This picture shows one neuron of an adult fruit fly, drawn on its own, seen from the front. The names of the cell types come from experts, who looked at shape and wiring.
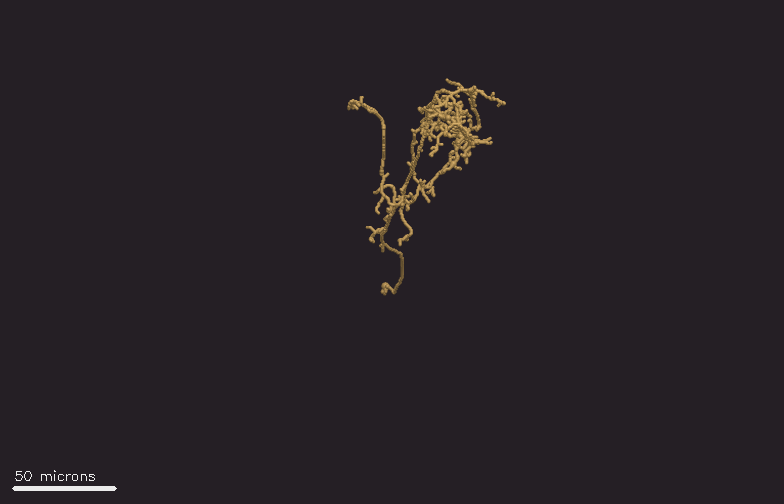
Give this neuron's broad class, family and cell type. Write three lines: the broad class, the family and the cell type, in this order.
nerve-cord intrinsic neuron
hemilineage 06B
IN06B053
